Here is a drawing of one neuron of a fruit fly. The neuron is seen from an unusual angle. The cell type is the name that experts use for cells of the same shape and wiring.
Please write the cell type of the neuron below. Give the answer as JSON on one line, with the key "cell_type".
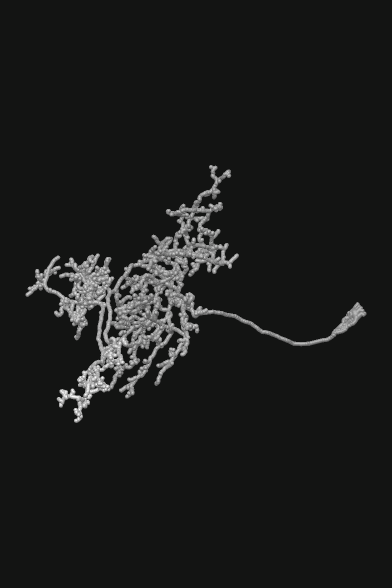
{"cell_type": "TmY16"}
